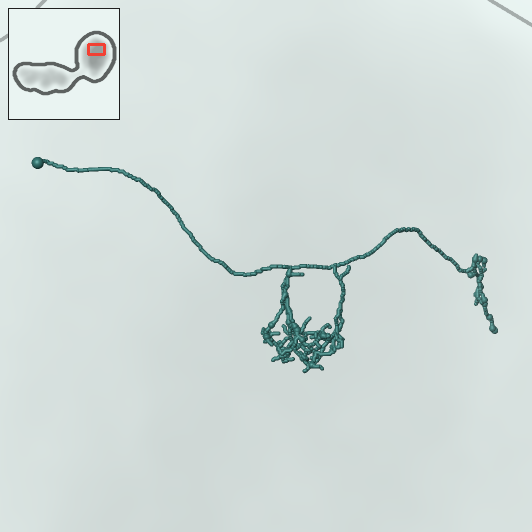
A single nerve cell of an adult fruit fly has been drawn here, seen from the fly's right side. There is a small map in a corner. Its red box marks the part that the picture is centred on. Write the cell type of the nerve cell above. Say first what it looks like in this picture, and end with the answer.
In this view it is wider than it is tall. This is a central-brain intrinsic neuron. Its cell type is FC1E.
